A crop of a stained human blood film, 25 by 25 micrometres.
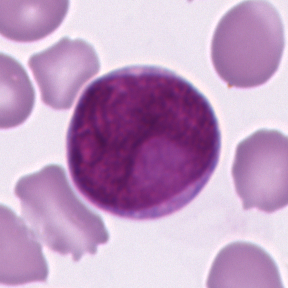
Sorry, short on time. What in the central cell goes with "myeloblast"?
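Myeloblast. Goes with it: nucleus round in outline, filling about 90% of the cell's area.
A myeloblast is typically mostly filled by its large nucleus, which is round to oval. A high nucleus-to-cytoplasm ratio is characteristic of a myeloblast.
Cytoplasm only a thin rim, widest along the lower edge.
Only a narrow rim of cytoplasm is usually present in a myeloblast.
Also seen: cell about 14 micrometres across, outline smooth and without surface projections. Paler rounded patch in the lower right part of the nucleus. No granules visible in the cytoplasm.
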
